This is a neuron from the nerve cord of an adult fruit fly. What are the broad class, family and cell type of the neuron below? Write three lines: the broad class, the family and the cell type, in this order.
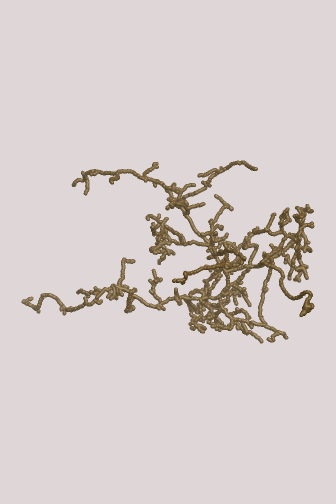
nerve-cord intrinsic neuron
hemilineage 20A.22A
IN20A.22A012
